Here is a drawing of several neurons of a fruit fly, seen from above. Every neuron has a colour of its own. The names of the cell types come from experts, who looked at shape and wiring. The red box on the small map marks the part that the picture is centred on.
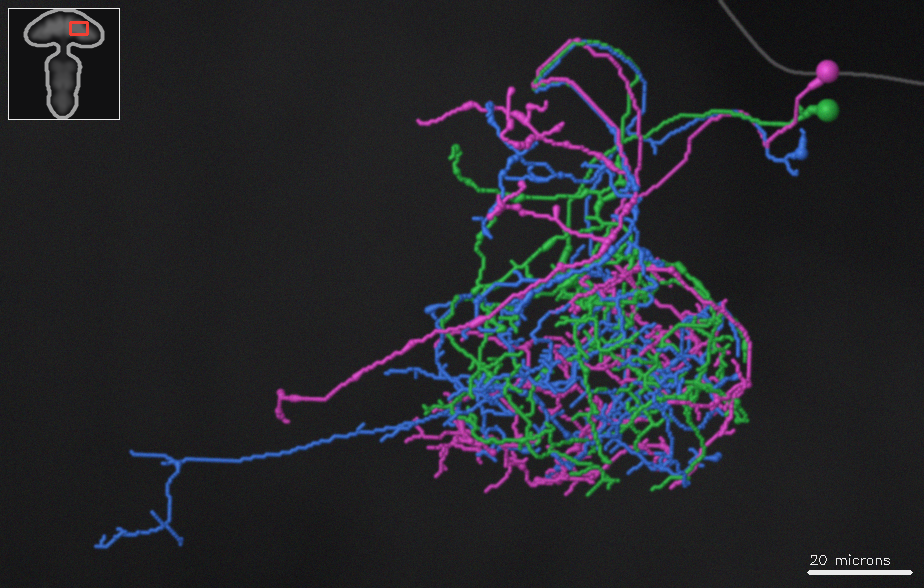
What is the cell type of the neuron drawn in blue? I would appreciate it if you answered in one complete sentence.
This neuron falls under the cell type LHAV3e4_b.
